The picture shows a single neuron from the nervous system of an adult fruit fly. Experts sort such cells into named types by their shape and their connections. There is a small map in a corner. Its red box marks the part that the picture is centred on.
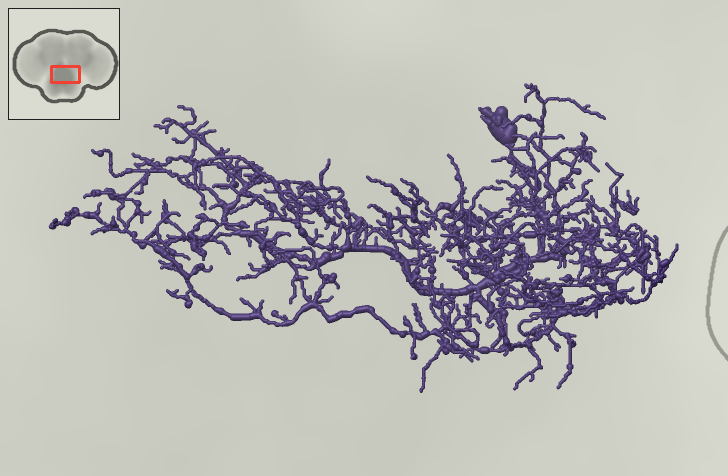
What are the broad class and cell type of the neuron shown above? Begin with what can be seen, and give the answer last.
More than a hundred branch ends can be seen. In this view it is wider than it is tall. Its broad class is central-brain intrinsic neuron. The cell type is GNG037.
